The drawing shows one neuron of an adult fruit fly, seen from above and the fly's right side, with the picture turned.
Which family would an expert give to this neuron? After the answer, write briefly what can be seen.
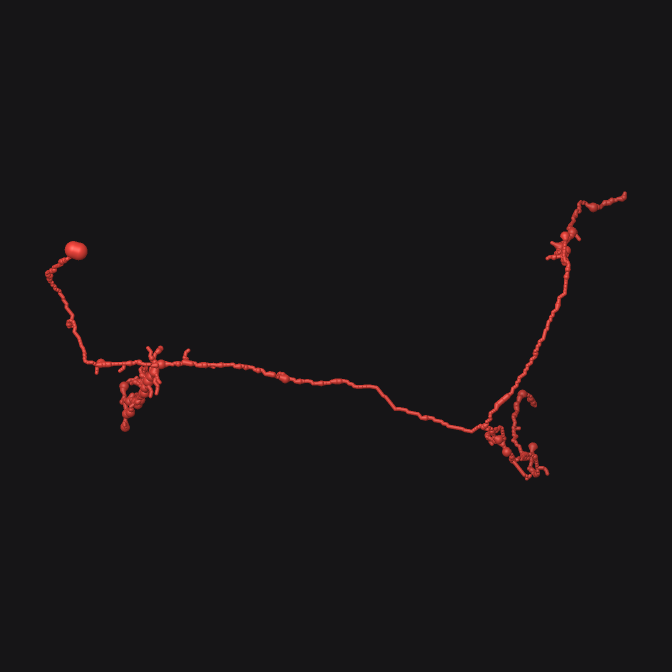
Its family is TmY. It is an optic-lobe intrinsic neuron. Its cell body lies on the left of the picture. In this view it is wider than it is tall.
